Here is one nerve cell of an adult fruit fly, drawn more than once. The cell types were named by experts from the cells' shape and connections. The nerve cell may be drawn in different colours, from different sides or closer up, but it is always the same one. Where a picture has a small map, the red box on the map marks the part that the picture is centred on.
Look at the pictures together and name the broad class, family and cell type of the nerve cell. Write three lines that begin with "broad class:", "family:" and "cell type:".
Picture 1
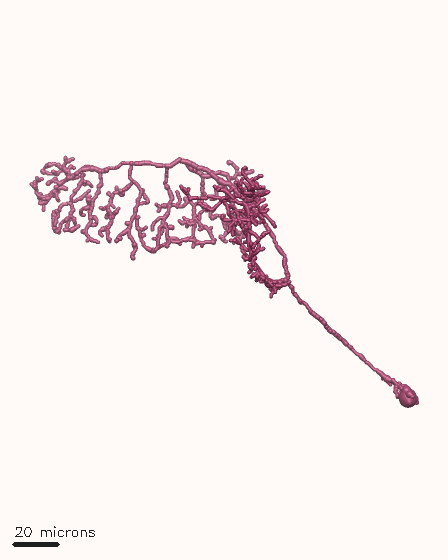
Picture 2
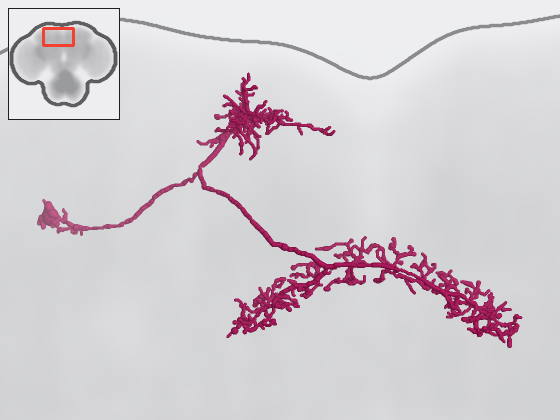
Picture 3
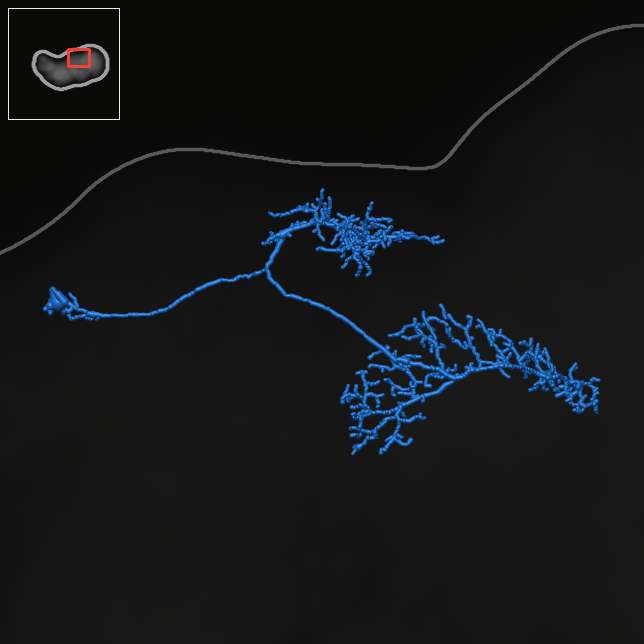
broad class: central-brain intrinsic neuron
family: hemilineage DL1_dorsal
cell type: FB6D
